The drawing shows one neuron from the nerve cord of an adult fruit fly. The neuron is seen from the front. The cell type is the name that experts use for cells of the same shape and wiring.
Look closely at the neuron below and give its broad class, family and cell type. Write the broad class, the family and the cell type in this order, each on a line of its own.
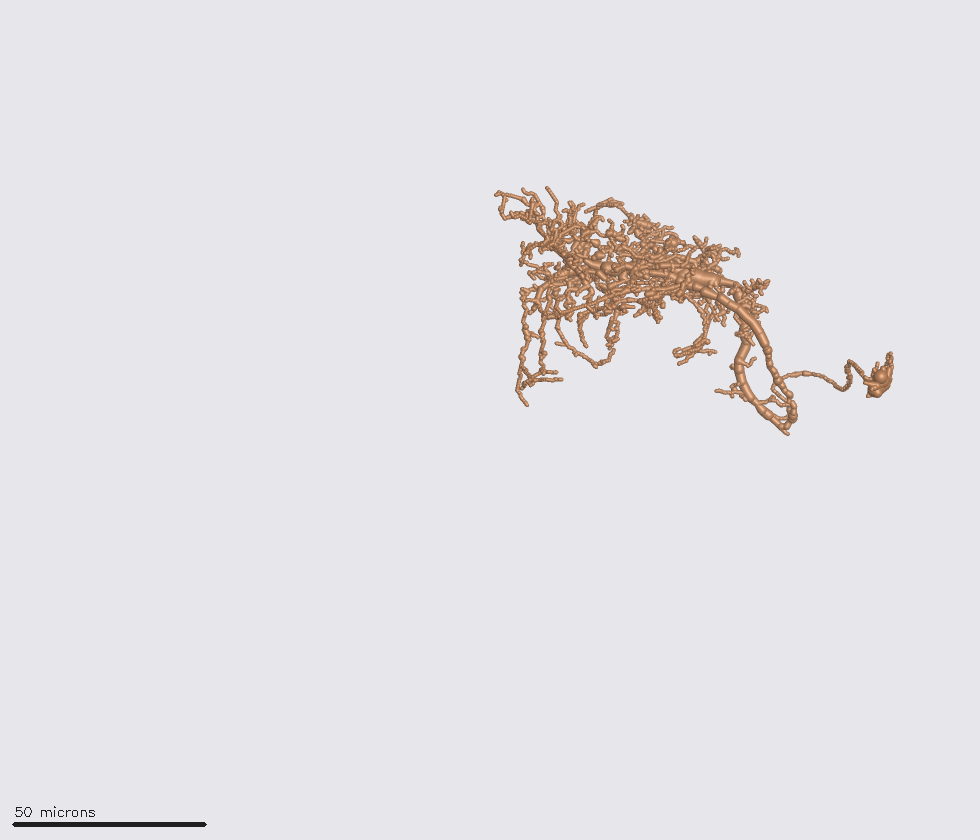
nerve-cord intrinsic neuron
hemilineage 19A
IN19A026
